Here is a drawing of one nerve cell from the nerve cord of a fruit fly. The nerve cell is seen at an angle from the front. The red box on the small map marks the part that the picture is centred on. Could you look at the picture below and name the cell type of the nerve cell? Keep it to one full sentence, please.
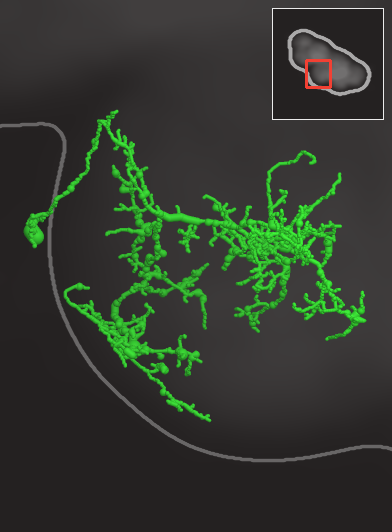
The nerve cell here is of the cell type IN19A059.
